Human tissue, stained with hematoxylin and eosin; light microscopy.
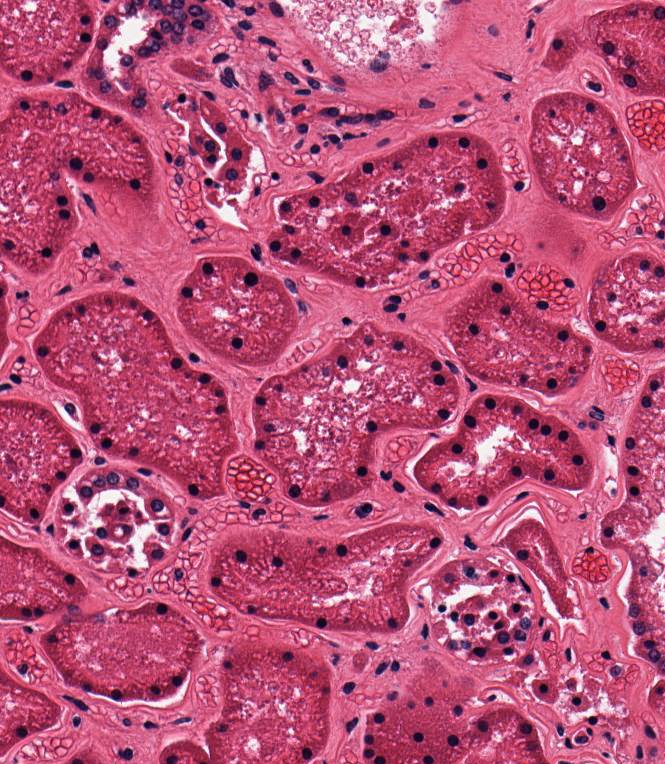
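Renal cortex. Closely packed tubules, cut in cross and oblique section, fill the field, with narrow bands of pink interstitium running between them. The larger tubules are lined by a single layer of tall cuboidal cells, their cytoplasm abundant, granular and eosinophilic. In those larger tubules I cannot make out the lateral borders between neighbouring cells. The tubular cells have small, round, dark nuclei placed toward the basal side.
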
